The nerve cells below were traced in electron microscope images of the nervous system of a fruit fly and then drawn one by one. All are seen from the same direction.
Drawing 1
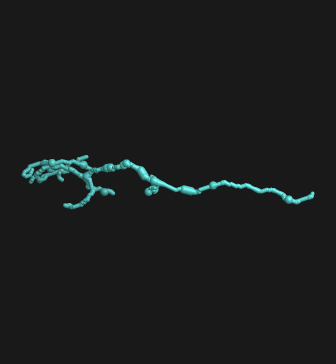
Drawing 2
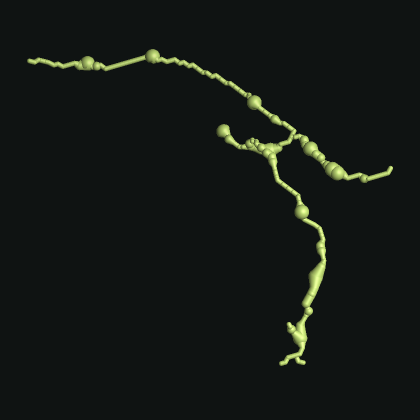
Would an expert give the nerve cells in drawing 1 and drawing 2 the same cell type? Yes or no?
no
